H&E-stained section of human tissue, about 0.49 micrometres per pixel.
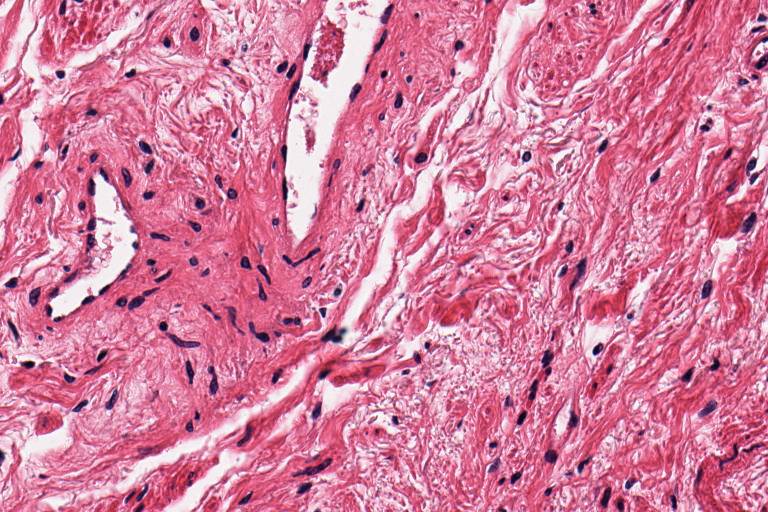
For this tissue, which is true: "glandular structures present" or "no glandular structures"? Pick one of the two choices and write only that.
No glandular structures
